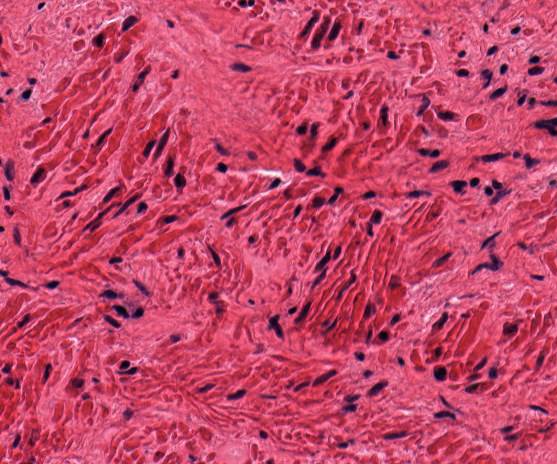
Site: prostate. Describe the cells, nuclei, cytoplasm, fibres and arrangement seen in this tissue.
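First, arrangement: short bundles of spindle-shaped smooth muscle cells run in many different directions across the whole field, interlacing with one another. Second, cytoplasm: the muscle cells have abundant bright deep-pink cytoplasm. Third, nuclei: those within the bundles are small, dark and mostly elongated. Last, fat: no fat cells are seen in the field.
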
